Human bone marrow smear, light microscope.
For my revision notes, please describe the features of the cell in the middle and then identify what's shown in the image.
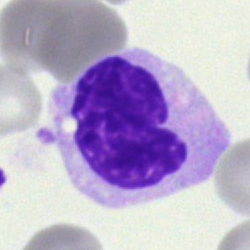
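Its outline is irregular, somewhat angular rather than round. The chromatin looks dark purple and patchy, with paler streaks between denser clumps. There's plenty of pale lilac-grey cytoplasm. At the left edge of the nucleus sits one small, round, clear vacuole. It is a metamyelocyte.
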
